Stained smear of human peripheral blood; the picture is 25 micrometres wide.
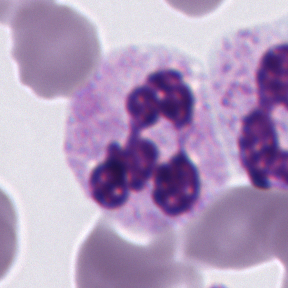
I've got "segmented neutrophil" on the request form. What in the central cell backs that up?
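Looking at the outline first, it is roughly round with a smooth edge. The chromatin is dark purple and densely clumped.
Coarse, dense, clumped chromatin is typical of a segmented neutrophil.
That agrees with what I see here. The cytoplasm is abundant and pale pinkish-lilac. Fine, small pink-violet granules are scattered evenly through it.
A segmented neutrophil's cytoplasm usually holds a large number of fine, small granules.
These granules fit that pattern as well.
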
